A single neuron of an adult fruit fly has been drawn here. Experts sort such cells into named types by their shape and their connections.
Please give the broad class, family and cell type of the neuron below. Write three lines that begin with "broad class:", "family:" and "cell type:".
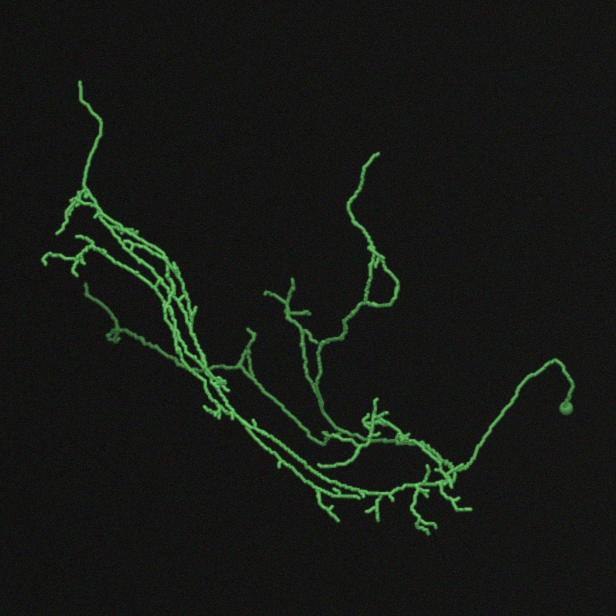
broad class: central-brain intrinsic neuron
family: hemilineage DM6_ventral
cell type: LAL188_a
